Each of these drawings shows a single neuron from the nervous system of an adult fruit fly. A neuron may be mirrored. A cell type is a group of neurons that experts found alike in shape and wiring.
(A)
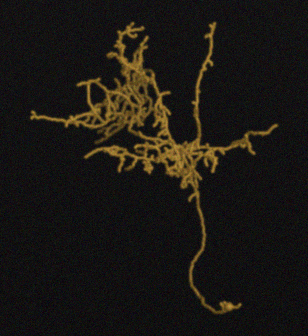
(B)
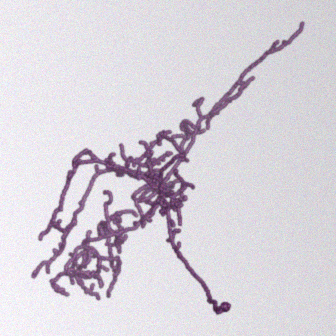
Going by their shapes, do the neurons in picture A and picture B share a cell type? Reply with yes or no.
yes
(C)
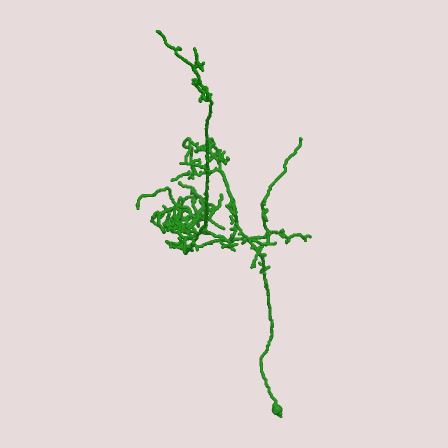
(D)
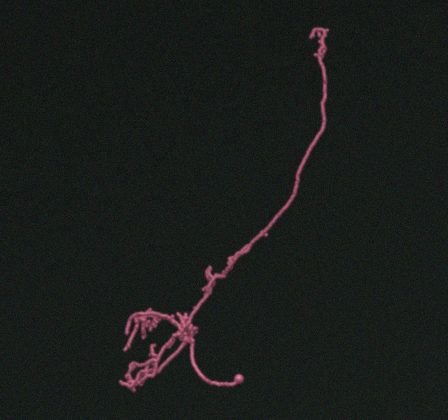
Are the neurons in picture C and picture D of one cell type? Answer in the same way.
yes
